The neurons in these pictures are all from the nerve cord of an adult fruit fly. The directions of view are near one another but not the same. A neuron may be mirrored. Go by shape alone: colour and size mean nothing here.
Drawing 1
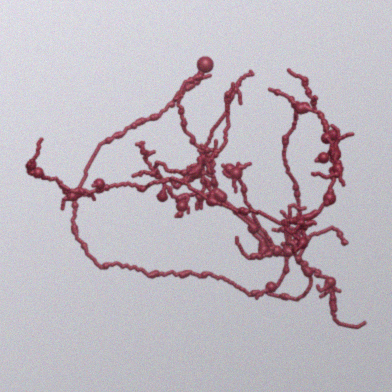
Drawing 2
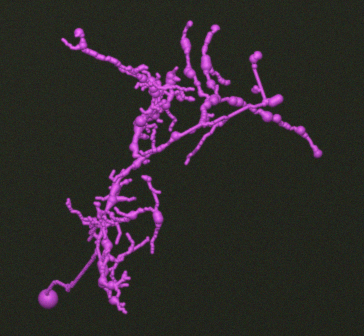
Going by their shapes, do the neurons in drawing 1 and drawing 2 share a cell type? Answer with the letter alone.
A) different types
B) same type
A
